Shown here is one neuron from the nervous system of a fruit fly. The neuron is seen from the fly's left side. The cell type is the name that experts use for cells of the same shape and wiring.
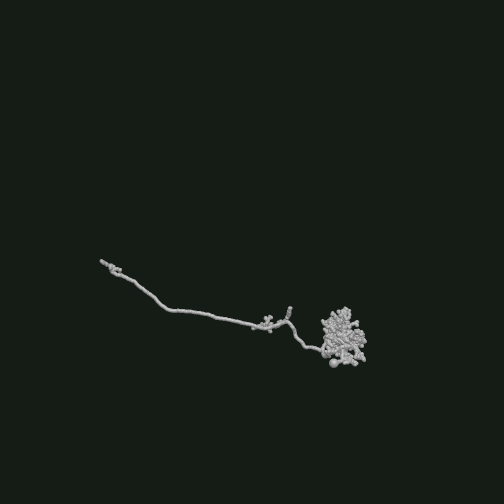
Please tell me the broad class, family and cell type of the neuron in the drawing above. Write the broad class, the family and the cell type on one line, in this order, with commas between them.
ascending neuron, hemilineage 14A, AN14A003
